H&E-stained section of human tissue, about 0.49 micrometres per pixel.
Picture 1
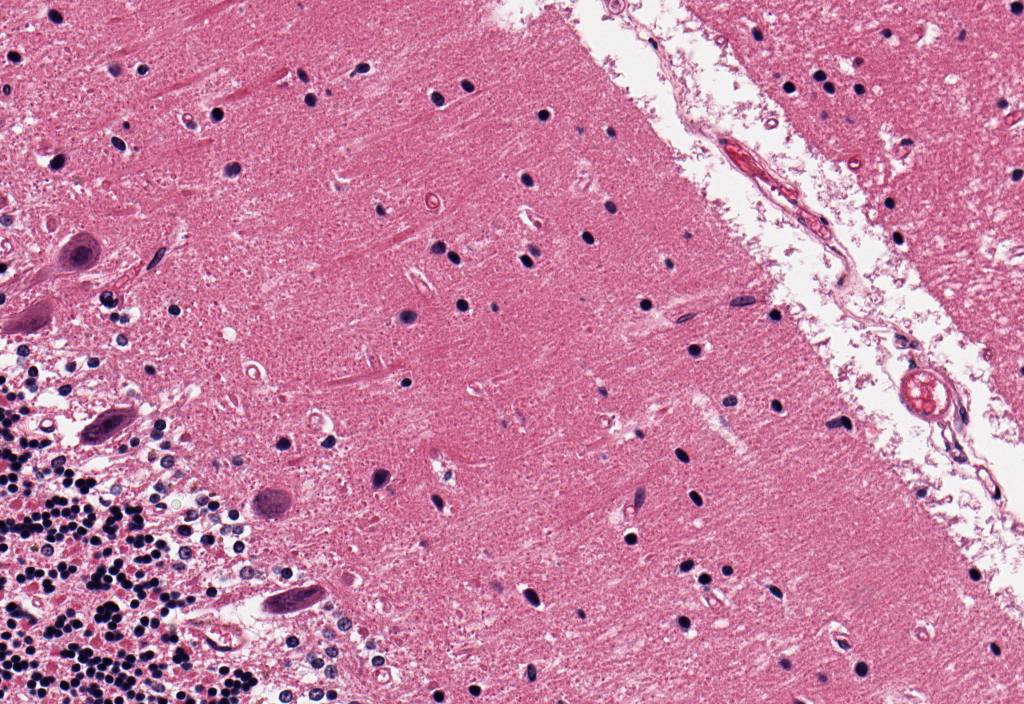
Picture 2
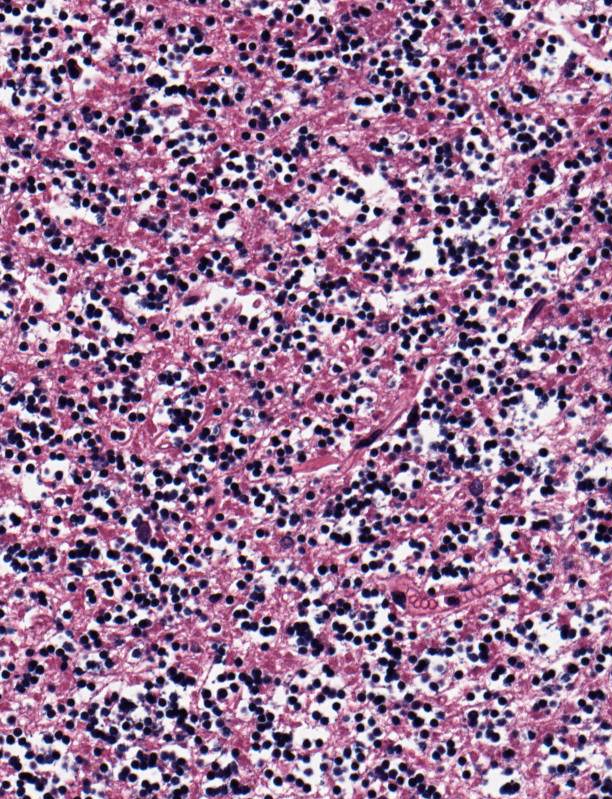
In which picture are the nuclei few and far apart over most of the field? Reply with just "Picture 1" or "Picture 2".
Picture 1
